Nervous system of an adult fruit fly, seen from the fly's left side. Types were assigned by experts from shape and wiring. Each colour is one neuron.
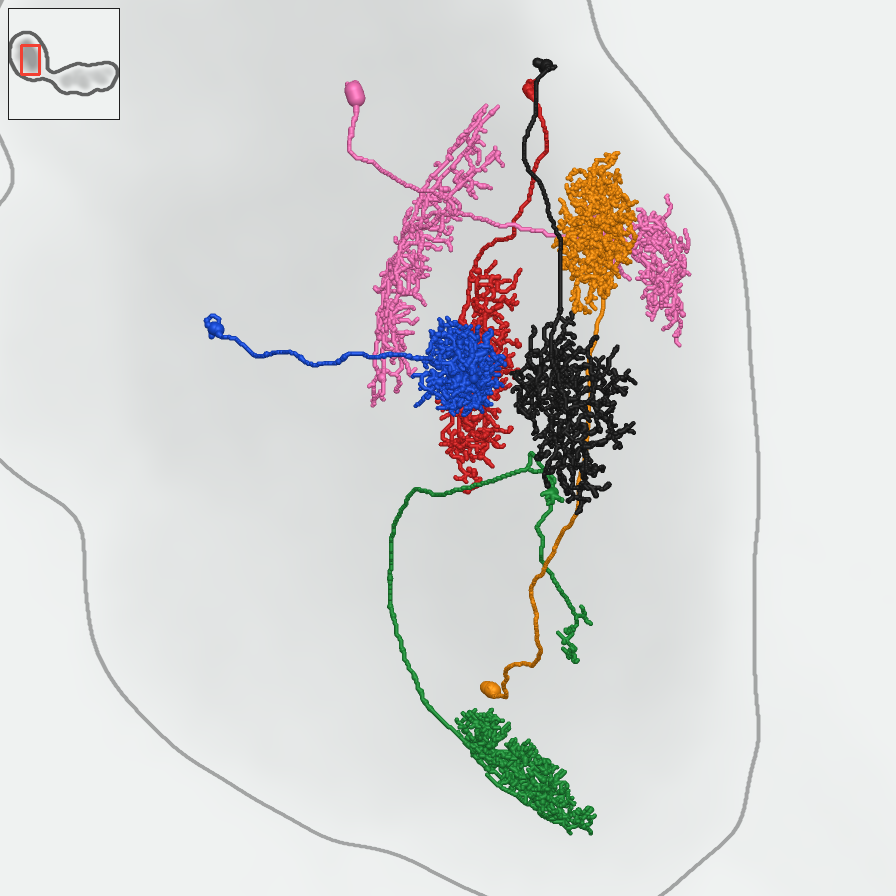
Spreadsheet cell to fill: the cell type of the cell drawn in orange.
Pm1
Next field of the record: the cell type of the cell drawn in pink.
TmY16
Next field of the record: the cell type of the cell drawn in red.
Pm2a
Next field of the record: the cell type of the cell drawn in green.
MeLo9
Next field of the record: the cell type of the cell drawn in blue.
Pm4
